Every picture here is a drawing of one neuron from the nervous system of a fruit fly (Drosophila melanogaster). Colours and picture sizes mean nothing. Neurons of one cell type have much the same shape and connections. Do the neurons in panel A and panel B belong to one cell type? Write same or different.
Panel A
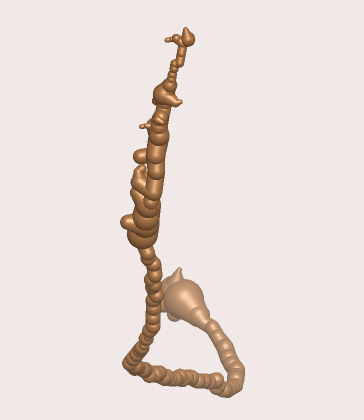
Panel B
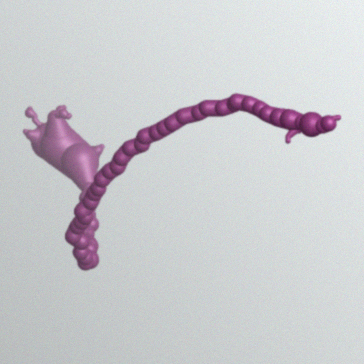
same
